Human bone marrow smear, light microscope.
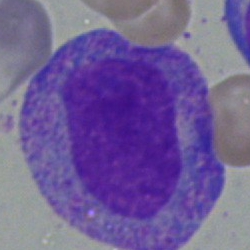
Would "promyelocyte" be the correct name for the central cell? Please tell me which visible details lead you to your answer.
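Promyelocyte is a sound name for this cell, and it suits better than myelocyte.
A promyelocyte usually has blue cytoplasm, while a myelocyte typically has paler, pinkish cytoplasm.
The blue-grey cytoplasm here, deepening to a stronger blue toward the outer edge, therefore speaks for promyelocyte and against myelocyte. This rim is moderately wide, surrounds the nucleus on all sides and is paler next to the nucleus. The chromatin is fairly fine and evenly spread, without large dark clumps. The outline is roughly oval with a slightly uneven, wavy edge, and red cells lie against the cell at its top and right side.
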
